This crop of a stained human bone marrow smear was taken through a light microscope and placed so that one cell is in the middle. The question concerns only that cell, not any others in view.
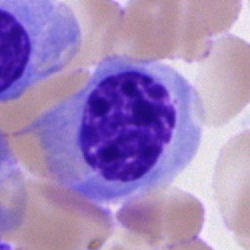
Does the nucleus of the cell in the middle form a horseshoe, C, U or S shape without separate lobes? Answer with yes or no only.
No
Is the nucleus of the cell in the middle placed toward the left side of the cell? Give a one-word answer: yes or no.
No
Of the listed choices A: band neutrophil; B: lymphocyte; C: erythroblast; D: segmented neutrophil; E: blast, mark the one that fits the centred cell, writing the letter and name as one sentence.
The cell in the centre of the crop is an erythroblast, so option C is the correct one.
